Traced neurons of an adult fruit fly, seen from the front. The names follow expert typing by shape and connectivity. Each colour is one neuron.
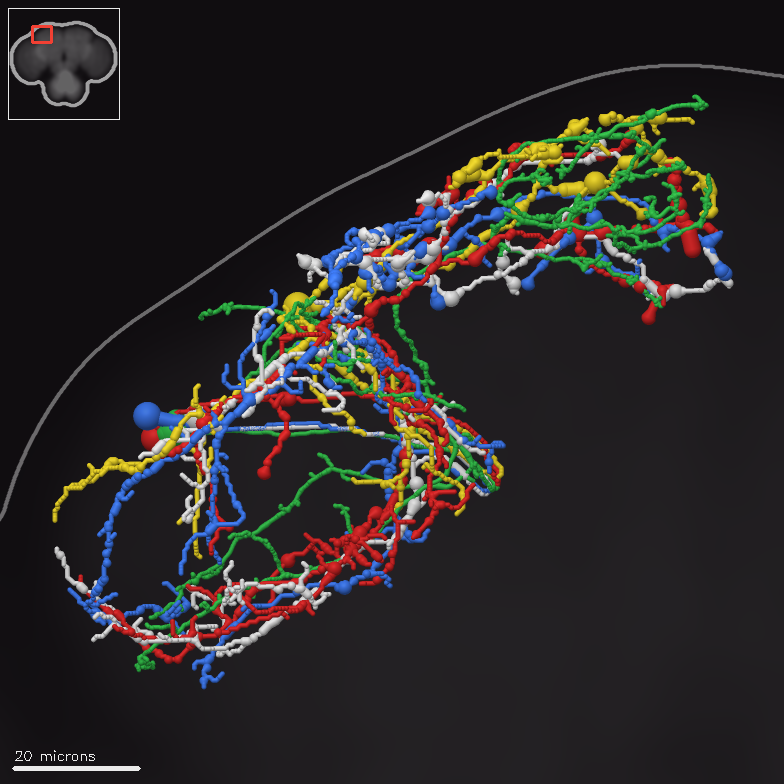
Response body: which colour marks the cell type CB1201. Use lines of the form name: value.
colour: green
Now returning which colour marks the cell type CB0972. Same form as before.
colour: red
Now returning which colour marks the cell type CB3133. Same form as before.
colour: white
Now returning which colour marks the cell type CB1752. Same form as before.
colour: yellow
